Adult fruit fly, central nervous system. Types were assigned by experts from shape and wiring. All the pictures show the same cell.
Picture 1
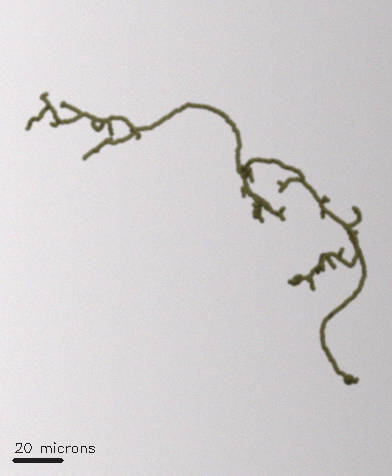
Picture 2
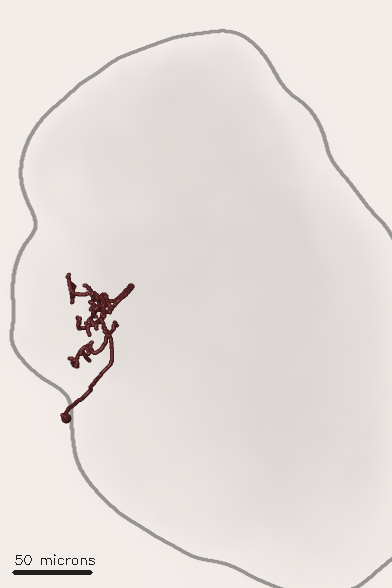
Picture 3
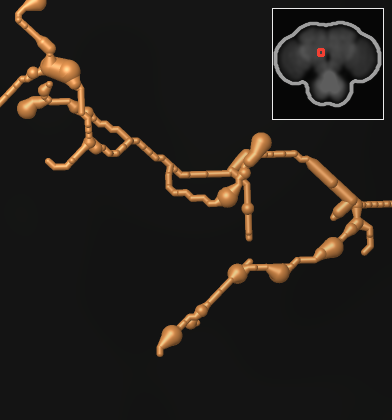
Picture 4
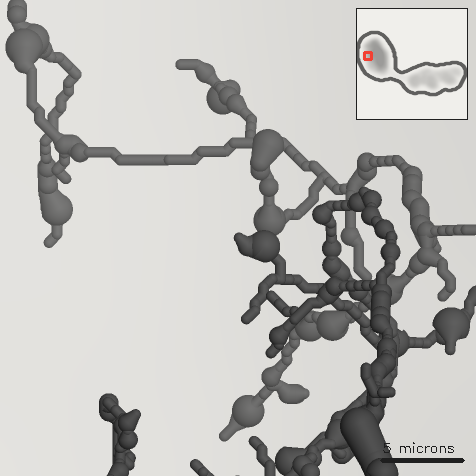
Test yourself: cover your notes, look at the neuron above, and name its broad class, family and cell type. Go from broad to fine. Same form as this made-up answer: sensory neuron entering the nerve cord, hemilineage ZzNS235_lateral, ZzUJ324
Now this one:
central-brain intrinsic neuron, hemilineage ALv2, CB3172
